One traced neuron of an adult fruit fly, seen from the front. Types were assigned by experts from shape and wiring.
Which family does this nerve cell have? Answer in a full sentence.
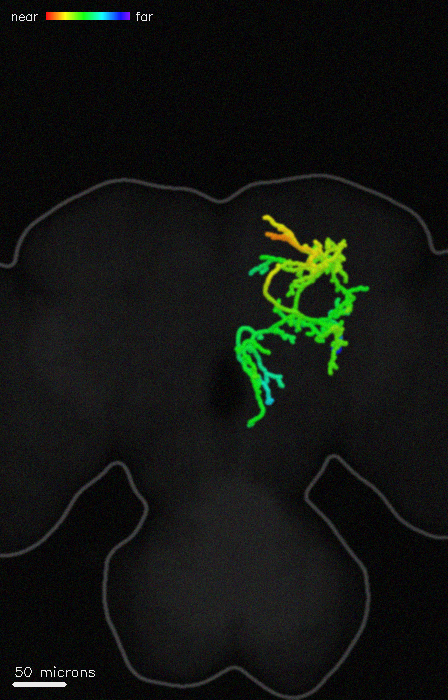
The family is hemilineage VLPl&p1_posterior.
